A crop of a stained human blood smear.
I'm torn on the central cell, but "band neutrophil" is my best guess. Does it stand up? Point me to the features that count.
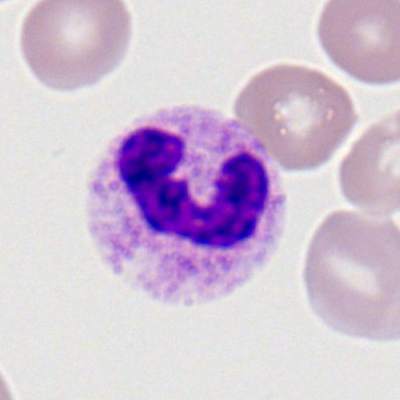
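The nucleus is a single curved band, bent into a U shape that opens upward, and it is not divided into separate lobes by thin strands.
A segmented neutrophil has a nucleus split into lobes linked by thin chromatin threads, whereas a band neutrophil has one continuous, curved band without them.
The name band neutrophil therefore fits, and segmented neutrophil does not. The chromatin is dark purple and coarsely clumped.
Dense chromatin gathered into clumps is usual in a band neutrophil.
Abundant pale pink cytoplasm holds fine lilac-pink granules throughout.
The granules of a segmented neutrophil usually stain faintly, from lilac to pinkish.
The granules therefore do not tell against segmented neutrophil. The cell outline is round and smooth.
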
